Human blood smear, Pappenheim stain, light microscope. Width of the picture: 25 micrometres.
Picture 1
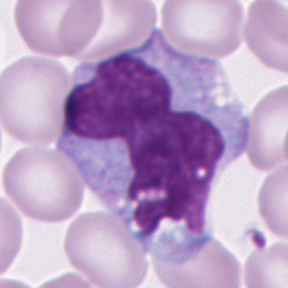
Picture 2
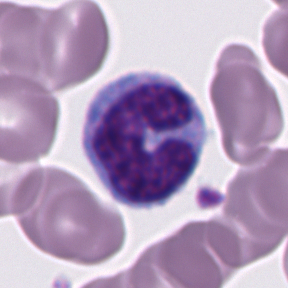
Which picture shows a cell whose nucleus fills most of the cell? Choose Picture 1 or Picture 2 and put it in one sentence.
It is the cell in picture 2 whose nucleus fills most of it.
